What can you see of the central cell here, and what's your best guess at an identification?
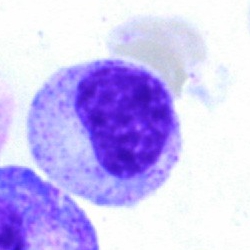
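A smooth, round outline encloses this cell. Its nucleus is set off-centre, toward the upper right. Fine pinkish-purple granules are scattered through the cytoplasm, where no vacuoles are visible. This cell is a metamyelocyte.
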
